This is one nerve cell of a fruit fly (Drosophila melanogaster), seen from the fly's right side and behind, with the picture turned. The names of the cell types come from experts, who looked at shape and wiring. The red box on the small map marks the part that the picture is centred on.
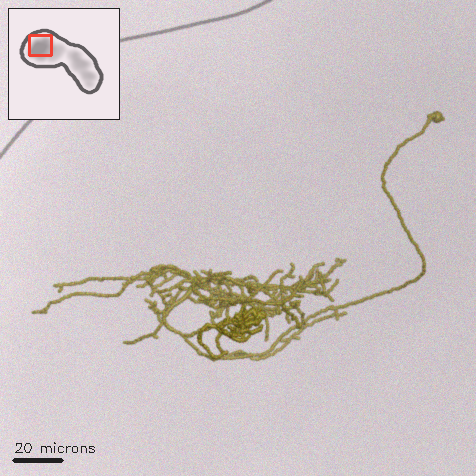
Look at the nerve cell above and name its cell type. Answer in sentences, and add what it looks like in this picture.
It is of cell type LCNOp. It is a central-brain intrinsic neuron. The cell body can be seen at the upper right of the picture. From left to right in the picture it spans about 170 microns. Dozens of branch ends can be seen.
